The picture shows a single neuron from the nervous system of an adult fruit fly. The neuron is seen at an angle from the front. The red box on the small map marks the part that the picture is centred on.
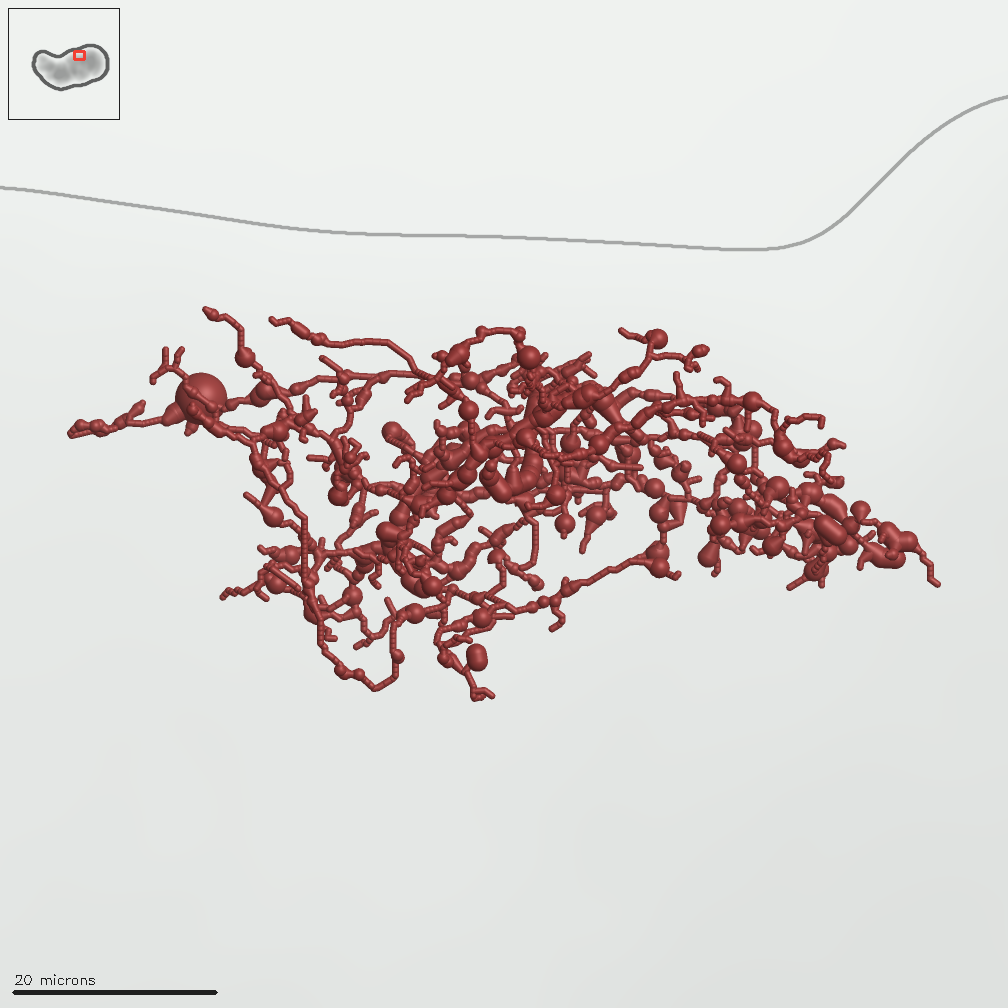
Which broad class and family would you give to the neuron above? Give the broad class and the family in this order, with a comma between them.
central-brain intrinsic neuron, hemilineage SMPpd2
